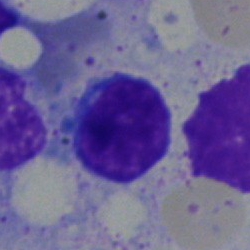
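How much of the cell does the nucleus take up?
Nearly all of it, I'd say.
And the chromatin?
Dark purple, and it looks dense.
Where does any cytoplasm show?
Only a thin blue rim, upper left edge.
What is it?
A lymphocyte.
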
